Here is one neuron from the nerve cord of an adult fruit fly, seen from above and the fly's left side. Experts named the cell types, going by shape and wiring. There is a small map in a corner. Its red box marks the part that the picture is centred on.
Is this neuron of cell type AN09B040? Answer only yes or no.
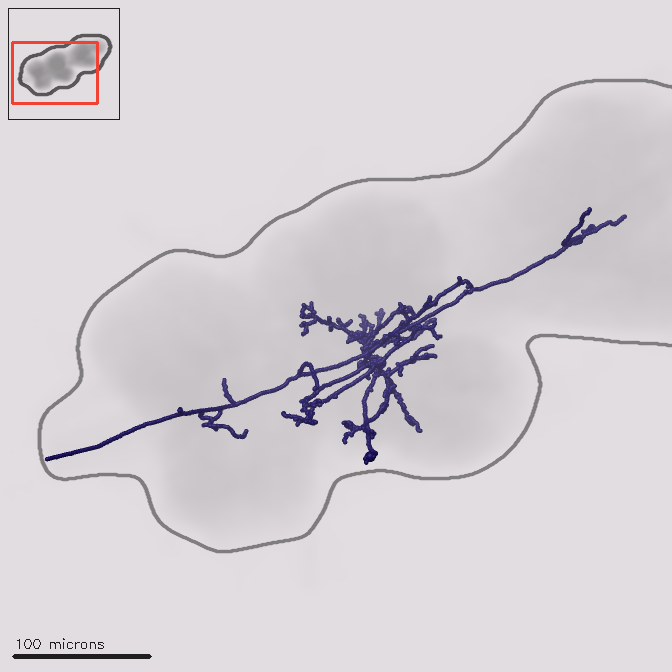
yes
